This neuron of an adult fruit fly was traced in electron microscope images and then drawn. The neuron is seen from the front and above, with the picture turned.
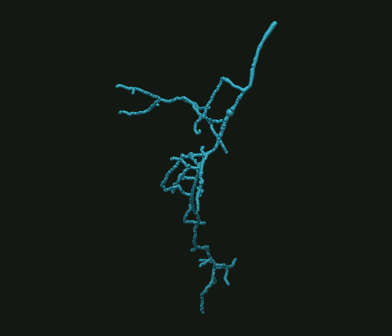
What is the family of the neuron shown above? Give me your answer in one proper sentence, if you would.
For family, the neuron is given as class mechanosensory proprioceptive.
